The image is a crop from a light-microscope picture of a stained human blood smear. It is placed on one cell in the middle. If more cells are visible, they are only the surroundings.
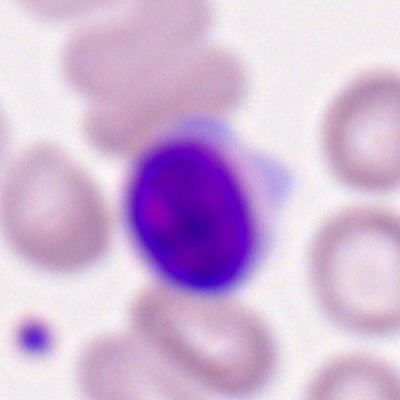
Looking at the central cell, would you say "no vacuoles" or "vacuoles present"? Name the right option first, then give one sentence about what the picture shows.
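No vacuoles. No vacuoles are seen in the cytoplasm.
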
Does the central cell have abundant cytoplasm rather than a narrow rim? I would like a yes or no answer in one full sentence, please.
No, in this cell the cytoplasm is scant.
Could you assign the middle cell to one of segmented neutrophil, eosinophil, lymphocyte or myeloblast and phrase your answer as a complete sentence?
Centred in the crop is a lymphocyte.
